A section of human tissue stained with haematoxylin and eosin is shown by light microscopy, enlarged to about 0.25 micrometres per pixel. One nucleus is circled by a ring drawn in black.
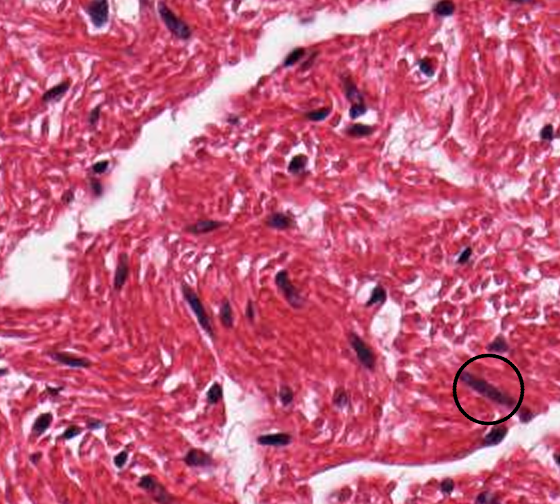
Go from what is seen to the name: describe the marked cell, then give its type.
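The nucleus is long and narrow, rod-shaped with blunt ends, and runs along the length of the cell. The nucleus is dark purple and fairly evenly stained along its length. The cytoplasm around it is deep pink and blends into the neighbouring fibres, with no clear outline of its own. The marked cell is a smooth muscle cell.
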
